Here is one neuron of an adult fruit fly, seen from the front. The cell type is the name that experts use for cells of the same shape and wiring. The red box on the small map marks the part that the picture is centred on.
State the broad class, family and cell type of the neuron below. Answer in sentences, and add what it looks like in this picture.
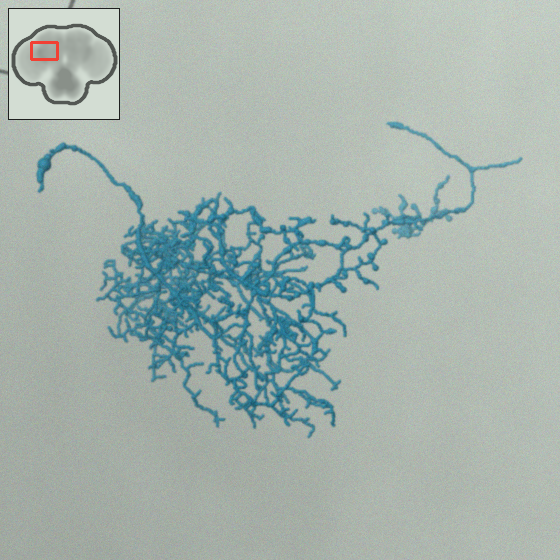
It is a central-brain intrinsic neuron. Its family is hemilineage VLPl2_medial. The cell type is AVLP390. The picture shows more than a hundred branch ends. As drawn here it is wider than it is tall.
